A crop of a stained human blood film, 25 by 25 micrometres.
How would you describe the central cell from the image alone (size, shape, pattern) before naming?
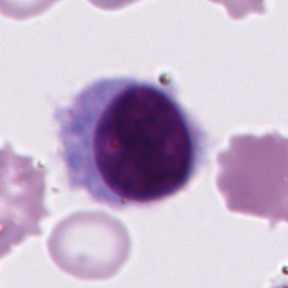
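Here the cell comes to about 13 micrometres across. Its nucleus, about 10 by 9 micrometres, is round to oval with a smooth outline and no indentation, sits toward the right and fills about 60% of the cell's area. The cytoplasm makes a broad crescent on the left but only a thin rim on the right, and no distinct granules are visible in it. On the left side the cell's outline is ragged and irregular. This is a hairy cell.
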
